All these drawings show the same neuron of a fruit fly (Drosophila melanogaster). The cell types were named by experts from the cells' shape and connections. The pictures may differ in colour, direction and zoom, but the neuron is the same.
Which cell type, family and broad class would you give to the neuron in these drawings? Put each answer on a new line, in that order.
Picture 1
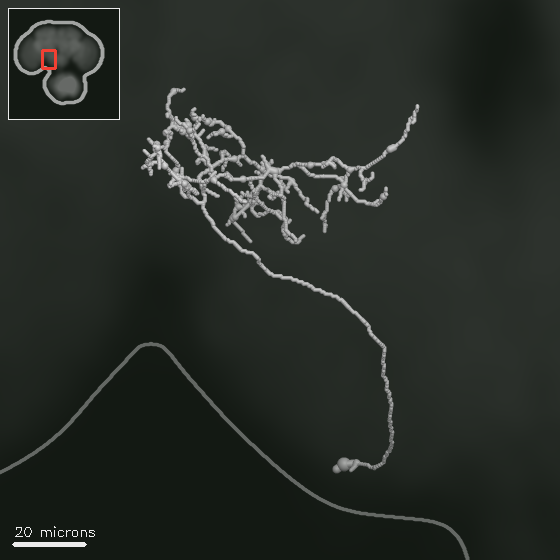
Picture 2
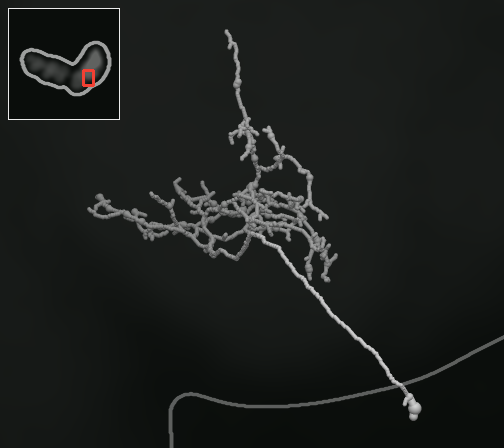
CB2431
hemilineage MX3
central-brain intrinsic neuron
